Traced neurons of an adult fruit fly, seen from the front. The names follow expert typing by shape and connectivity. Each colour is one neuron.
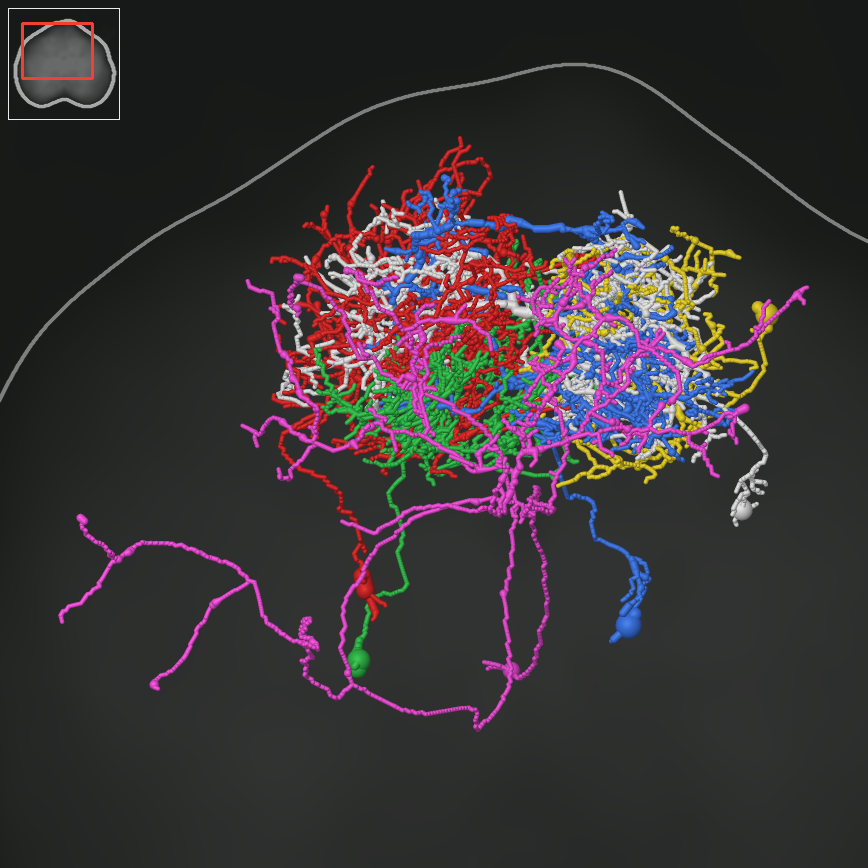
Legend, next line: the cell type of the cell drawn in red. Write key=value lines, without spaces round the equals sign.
cell_type=INXXX320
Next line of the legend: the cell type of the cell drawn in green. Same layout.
cell_type=INXXX360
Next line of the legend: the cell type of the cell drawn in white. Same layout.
cell_type=IN18B033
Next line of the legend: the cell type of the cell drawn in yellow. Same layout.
cell_type=INXXX334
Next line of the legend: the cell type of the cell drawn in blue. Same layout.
cell_type=INXXX257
